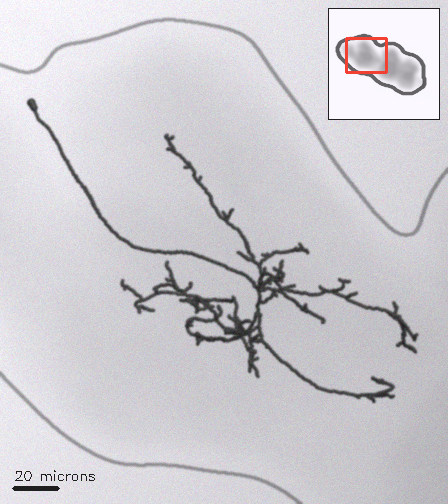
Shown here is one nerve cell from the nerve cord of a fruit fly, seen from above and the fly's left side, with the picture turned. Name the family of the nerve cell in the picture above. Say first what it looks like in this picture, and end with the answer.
By the scale bar it is about 180 microns wide in this view. In this view it is wider than it is tall. It is a nerve-cord intrinsic neuron. Its family is hemilineage 12B.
